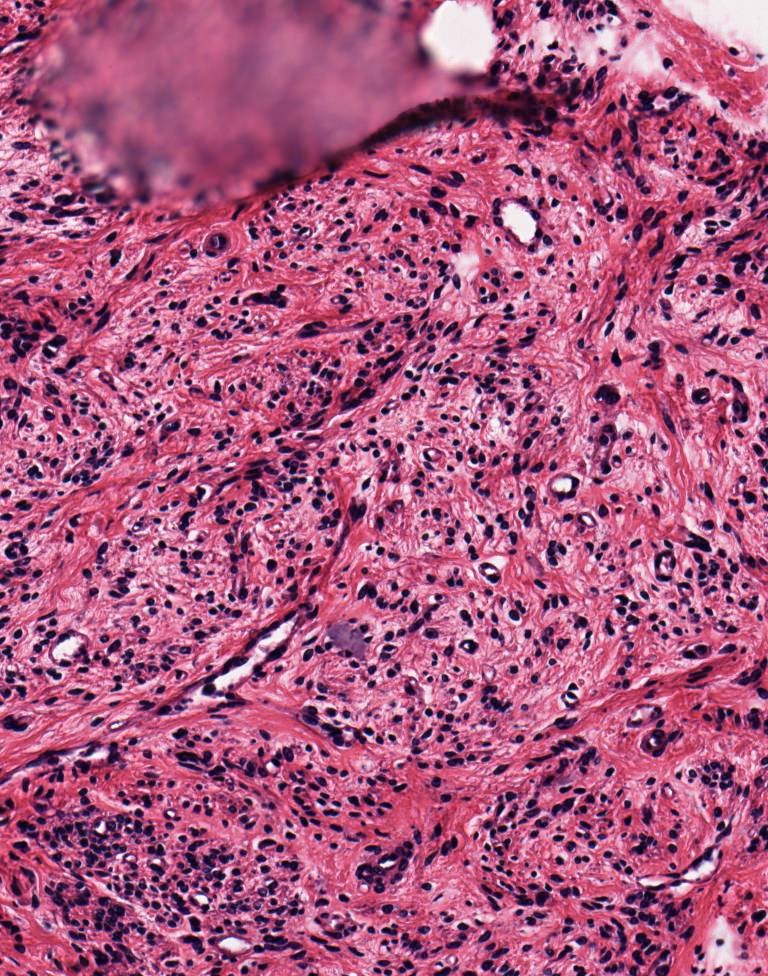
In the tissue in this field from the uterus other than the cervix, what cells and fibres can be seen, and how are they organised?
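Looking across it, small dark nuclei crowd more densely toward the lower left. I find no glands and no epithelial lining anywhere, and no fat cells either. Up in the top left corner there's a pink area, but it's blurred and out of focus.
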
